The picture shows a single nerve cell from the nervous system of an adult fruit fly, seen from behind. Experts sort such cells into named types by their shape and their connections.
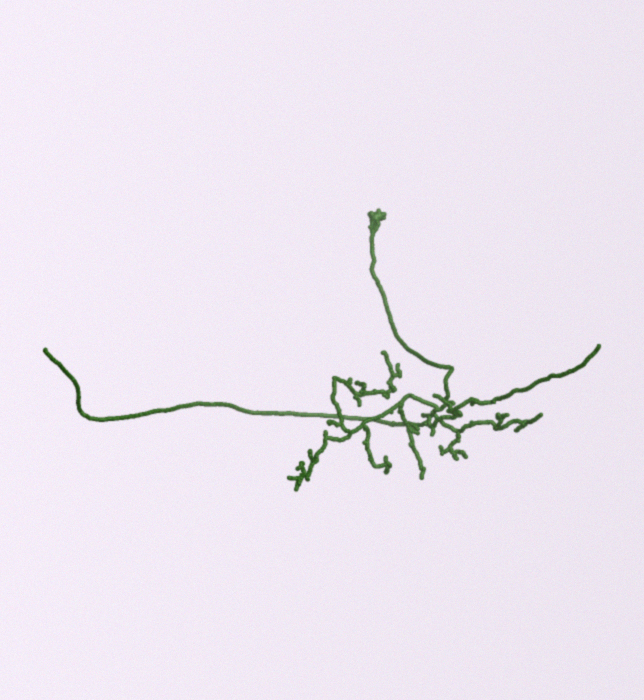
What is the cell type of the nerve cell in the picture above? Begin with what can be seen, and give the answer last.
In this view it is wider than it is tall. This is an optic-lobe intrinsic neuron. Its cell type is Lat3.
